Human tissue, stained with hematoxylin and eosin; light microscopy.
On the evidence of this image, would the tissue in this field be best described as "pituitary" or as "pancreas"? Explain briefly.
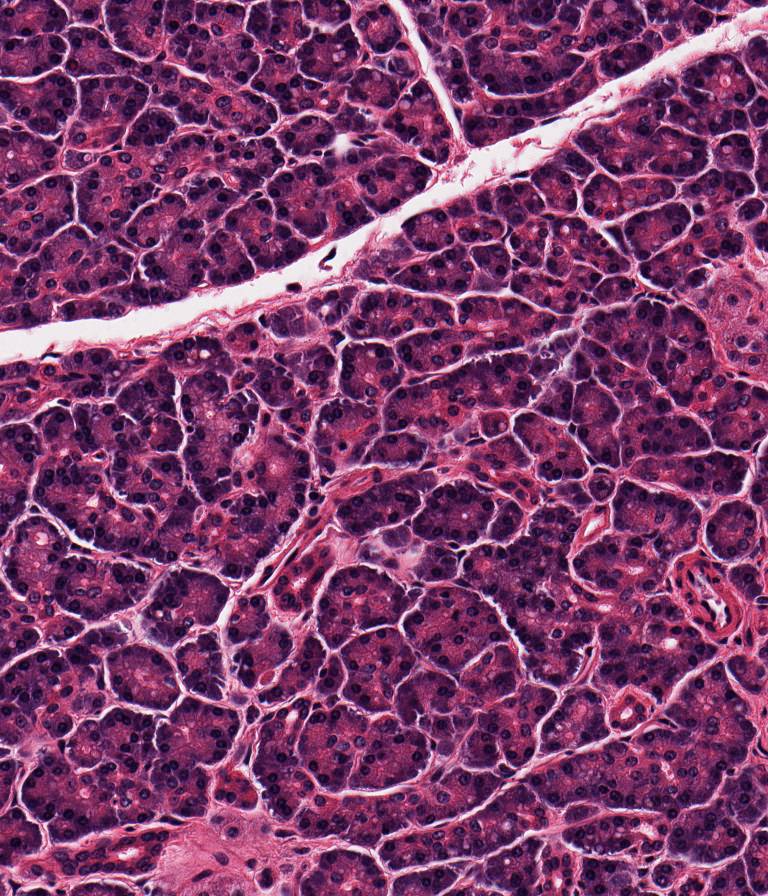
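It's pancreas. The deciding feature is what fills the whole field: small rounded acini, closely packed and grouped into lobules. Their round dark nuclei sit toward each acinus's outer, basal edge. Lumens are tiny, mostly not visible, and no fat cells appear anywhere.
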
